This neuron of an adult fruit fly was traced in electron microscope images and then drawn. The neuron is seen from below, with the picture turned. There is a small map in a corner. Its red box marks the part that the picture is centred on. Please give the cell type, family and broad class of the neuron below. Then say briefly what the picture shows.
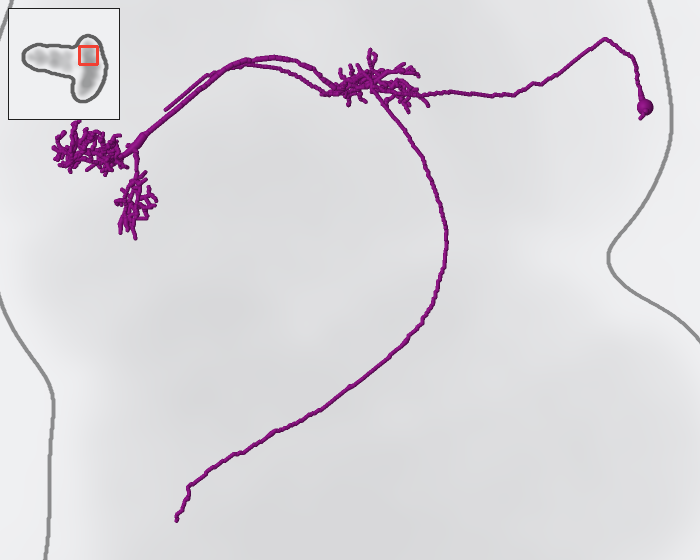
Its cell type is TmY14. The family is TmY. It is a visual projection neuron. The cell body can be seen at the upper right of the picture. The picture shows dozens of branch ends.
